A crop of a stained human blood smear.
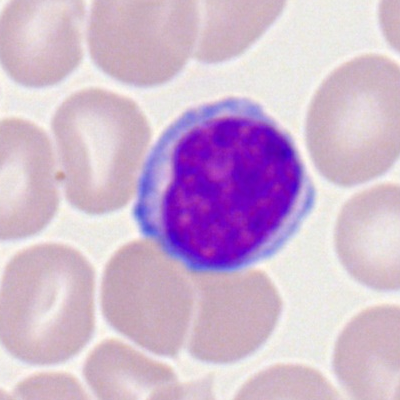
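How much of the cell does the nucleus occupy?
The nucleus fills most of the cell.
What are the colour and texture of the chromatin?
It is dark purple and coarsely clumped.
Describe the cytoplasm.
It is pale blue and forms a thin rim that is widest on the left side.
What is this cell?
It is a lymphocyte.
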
